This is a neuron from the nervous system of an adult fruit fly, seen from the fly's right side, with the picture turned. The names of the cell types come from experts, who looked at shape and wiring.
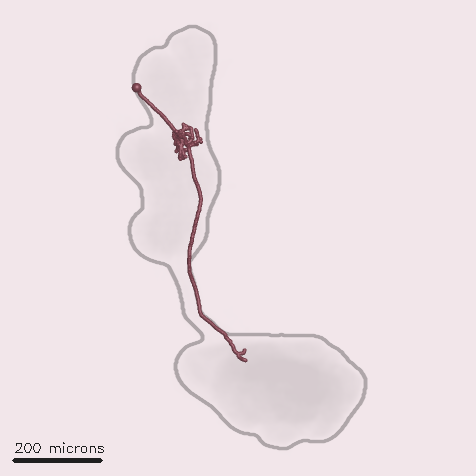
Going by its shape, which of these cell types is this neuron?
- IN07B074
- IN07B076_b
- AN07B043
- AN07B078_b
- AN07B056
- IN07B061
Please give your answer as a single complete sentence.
It is AN07B056 that is the cell type of the neuron.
